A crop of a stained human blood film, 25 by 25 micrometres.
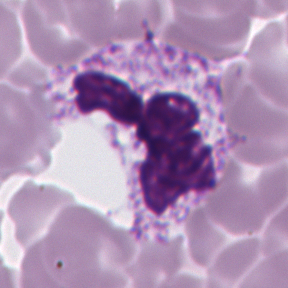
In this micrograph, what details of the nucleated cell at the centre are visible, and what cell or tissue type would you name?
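Start with the nucleus: an elongated left part joined to a larger, folded right part, its chromatin dense and dark purple. Between the granules, notice how pale, almost colourless, the cytoplasm is. At the top edge, a small spike-like projection rises from the cell. This is a segmented neutrophil.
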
